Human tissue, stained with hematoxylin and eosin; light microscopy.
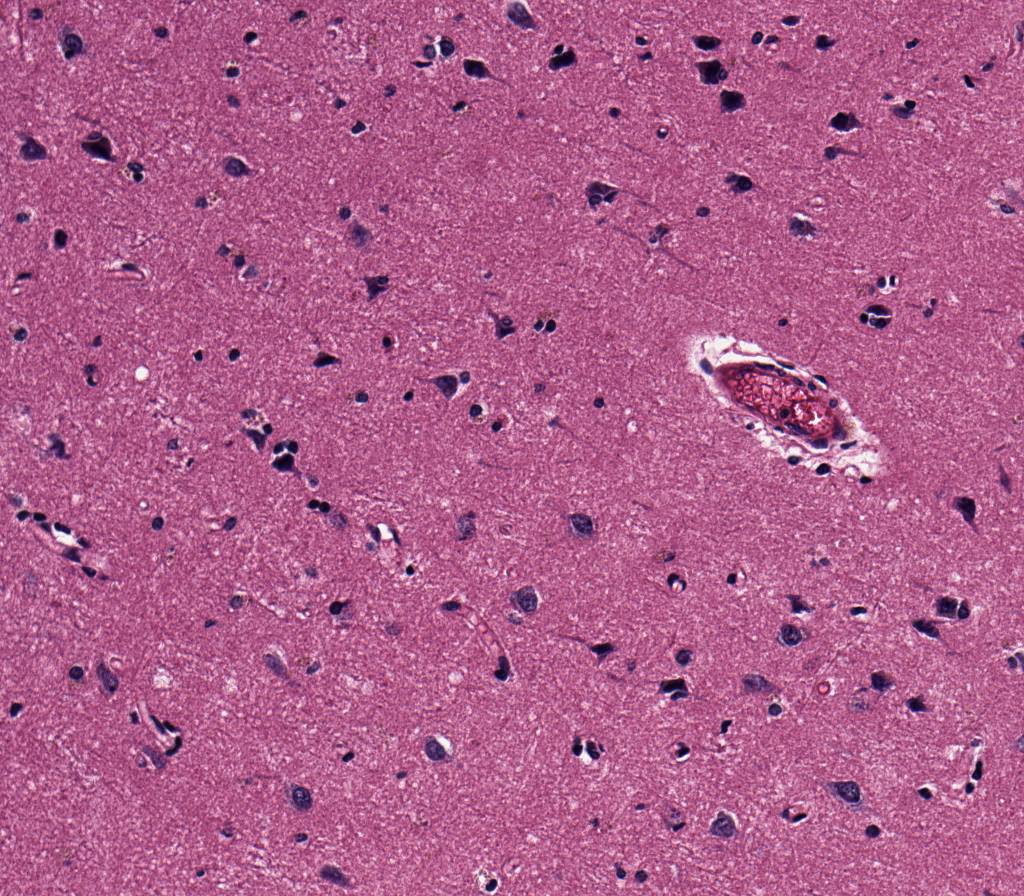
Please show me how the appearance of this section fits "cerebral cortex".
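First, the whole field: uniform pink, finely fibrillary neuropil, no epithelium or glands. Many small, round, dark glial nuclei with no visible cytoplasm are spread evenly among the neurons. The neurons fit the cerebral cortex.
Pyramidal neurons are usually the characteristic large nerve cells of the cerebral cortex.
Vessels: one larger oval vessel right of centre is filled with red blood cells, and small elongated capillaries with slender dark endothelial nuclei lie near the left edge and lower left.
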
